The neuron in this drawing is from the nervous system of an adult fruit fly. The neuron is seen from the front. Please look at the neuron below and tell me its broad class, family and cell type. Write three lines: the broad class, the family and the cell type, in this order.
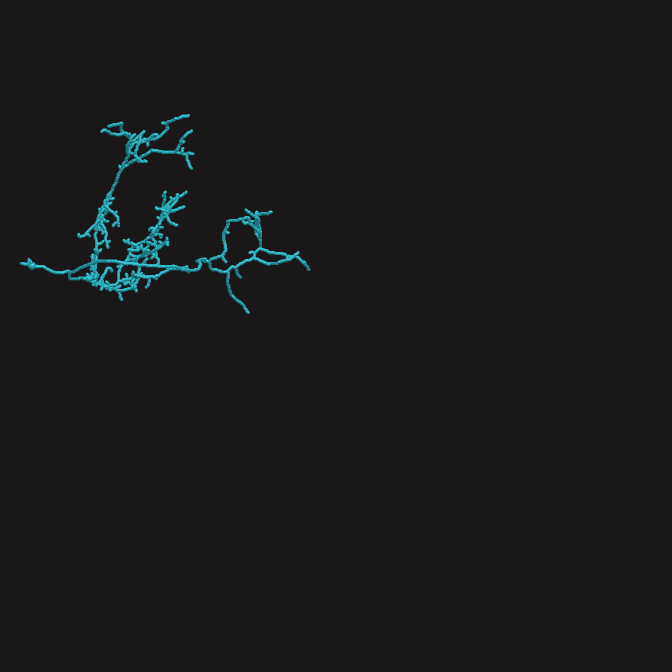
central-brain intrinsic neuron
hemilineage SLPav1_medial
PLP064_a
